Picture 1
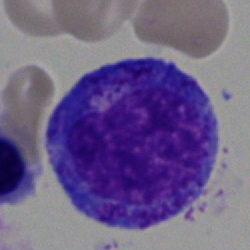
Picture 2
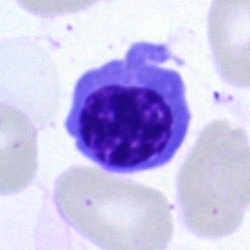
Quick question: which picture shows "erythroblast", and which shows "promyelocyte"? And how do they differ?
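The promyelocyte is shown in picture 1 and the erythroblast in picture 2. They differ first in their chromatin: the promyelocyte's is finely stippled rather than coarsely clumped, whereas the erythroblast's is dark purple and coarsely clumped, with paler gaps between the clumps.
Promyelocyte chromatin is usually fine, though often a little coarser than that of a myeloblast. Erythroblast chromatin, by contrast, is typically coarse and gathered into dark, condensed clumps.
The promyelocyte is round in outline, and small purple specks lie just outside it at its lower right edge. In the erythroblast no nucleolus is visible, and the cytoplasm stains deep blue, showing neither granules nor vacuoles.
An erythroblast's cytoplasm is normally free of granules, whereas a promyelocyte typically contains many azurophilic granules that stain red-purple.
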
